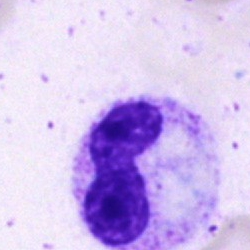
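Band neutrophil. Stained human bone marrow smear, central cell. Chromatin dense, dark purple; no nucleoli visible. Broad pale lilac cytoplasm lies to the right of the nucleus, fine purple granules scattered through it.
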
